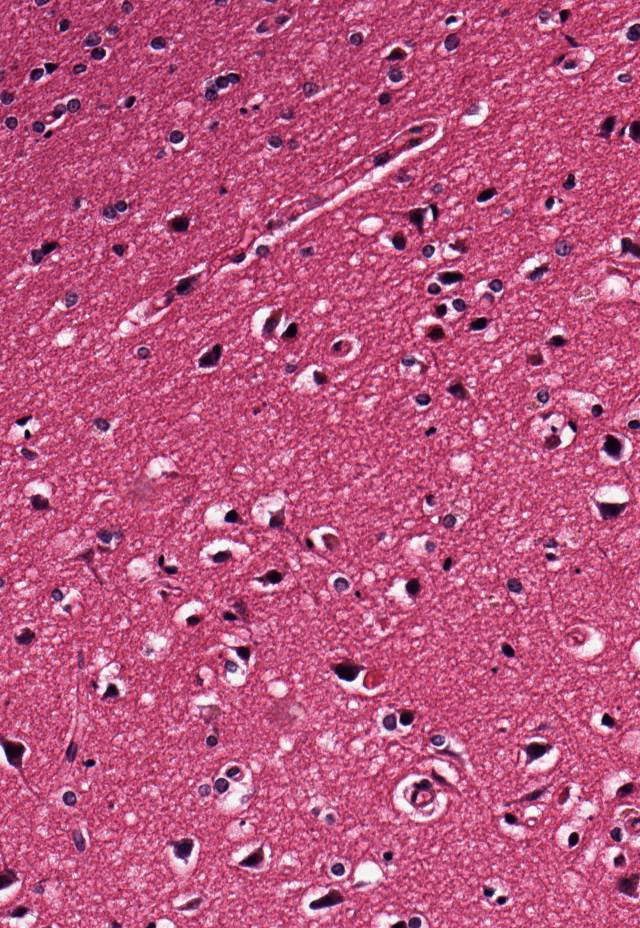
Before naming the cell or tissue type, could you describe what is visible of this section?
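Hmm, a finely granular pink neuropil, with cells scattered singly throughout. Near the bottom centre, one neuron: round pale nucleus, nucleolus visible. Small round dark nuclei with scant visible cytoplasm are scattered throughout, and tiny round clear vacuoles run through the neuropil. This is cerebral cortex.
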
